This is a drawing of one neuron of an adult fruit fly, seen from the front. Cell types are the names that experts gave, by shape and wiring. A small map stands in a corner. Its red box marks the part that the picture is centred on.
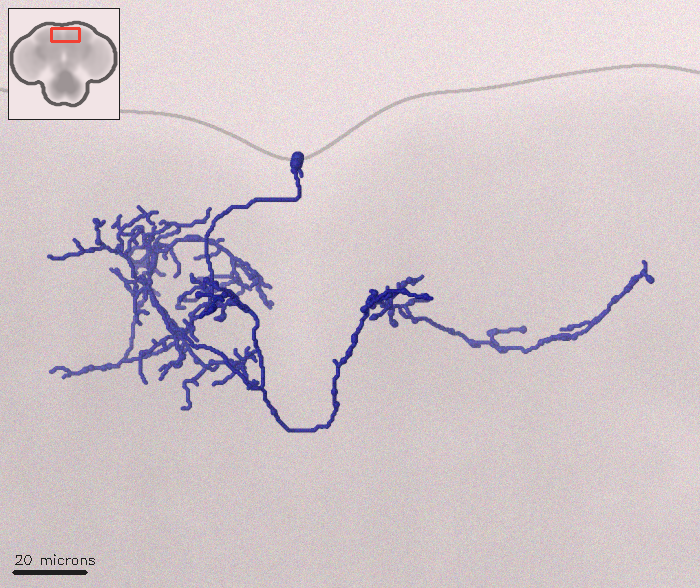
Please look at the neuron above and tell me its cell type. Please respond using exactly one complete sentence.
The neuron is of cell type SMP130.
